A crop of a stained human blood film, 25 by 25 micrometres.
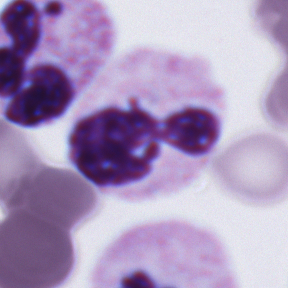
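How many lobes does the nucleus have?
Two, the left lobe larger than the right.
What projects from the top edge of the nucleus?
A small dark spike pointing upward.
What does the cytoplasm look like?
Abundant and pale pink, with fine pink-violet granules.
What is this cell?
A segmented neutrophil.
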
